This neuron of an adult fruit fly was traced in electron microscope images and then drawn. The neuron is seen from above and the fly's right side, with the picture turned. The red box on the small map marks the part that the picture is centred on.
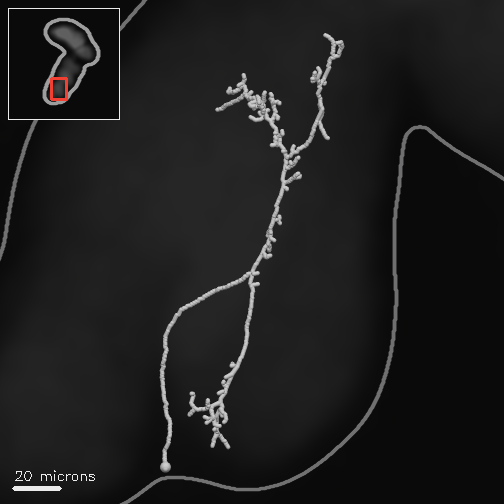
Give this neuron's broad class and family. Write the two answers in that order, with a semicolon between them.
nerve-cord intrinsic neuron; hemilineage 21A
